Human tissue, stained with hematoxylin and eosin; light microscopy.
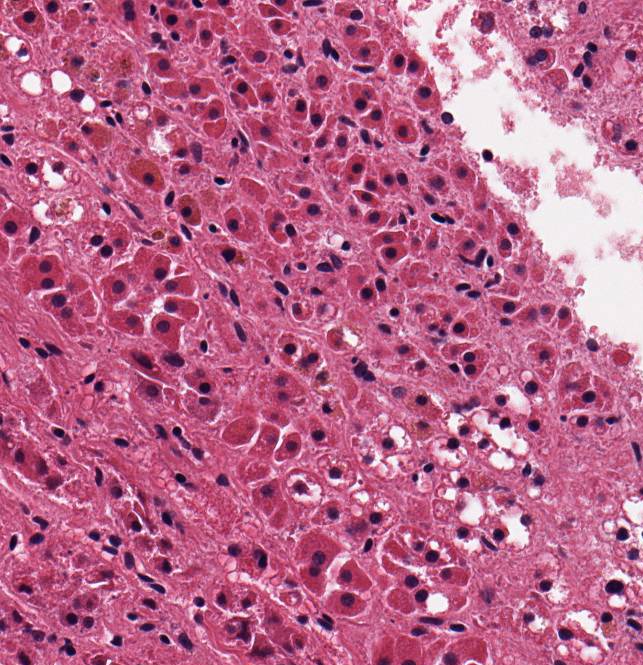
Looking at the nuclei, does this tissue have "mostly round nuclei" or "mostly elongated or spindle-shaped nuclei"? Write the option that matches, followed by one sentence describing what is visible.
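Mostly round nuclei. Most of the field is filled by large polygonal cells with abundant pink granular cytoplasm and round, centrally placed nuclei.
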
